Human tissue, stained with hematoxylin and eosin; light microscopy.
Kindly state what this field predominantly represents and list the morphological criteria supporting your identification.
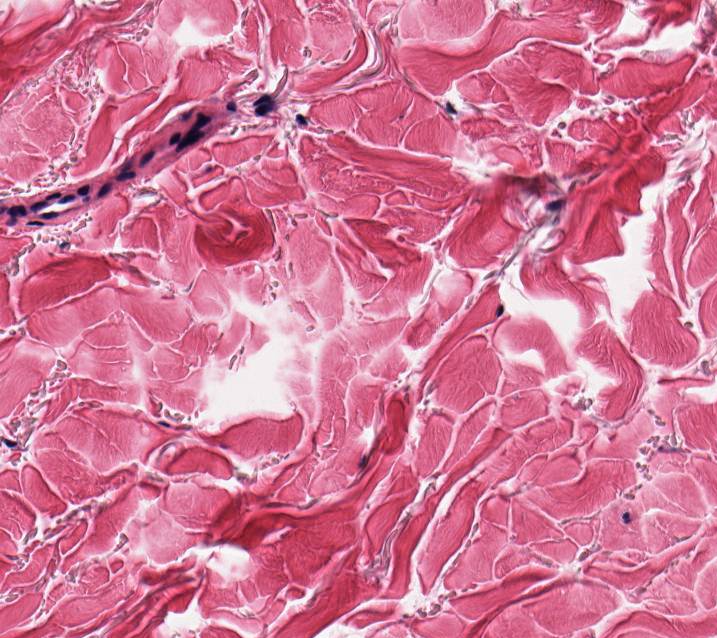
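The dermis is what this field mainly shows. Nuclei are very sparse throughout, and most fibre profiles contain none.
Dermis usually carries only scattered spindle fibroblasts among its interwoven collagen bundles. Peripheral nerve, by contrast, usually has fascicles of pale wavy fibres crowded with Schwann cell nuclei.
At the upper left a small vessel runs diagonally, its wall lined by a row of elongated dark nuclei. No epithelium, glands or fat cells are present. The irregular empty white spaces in the centre and on the right are where the tissue has pulled apart.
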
